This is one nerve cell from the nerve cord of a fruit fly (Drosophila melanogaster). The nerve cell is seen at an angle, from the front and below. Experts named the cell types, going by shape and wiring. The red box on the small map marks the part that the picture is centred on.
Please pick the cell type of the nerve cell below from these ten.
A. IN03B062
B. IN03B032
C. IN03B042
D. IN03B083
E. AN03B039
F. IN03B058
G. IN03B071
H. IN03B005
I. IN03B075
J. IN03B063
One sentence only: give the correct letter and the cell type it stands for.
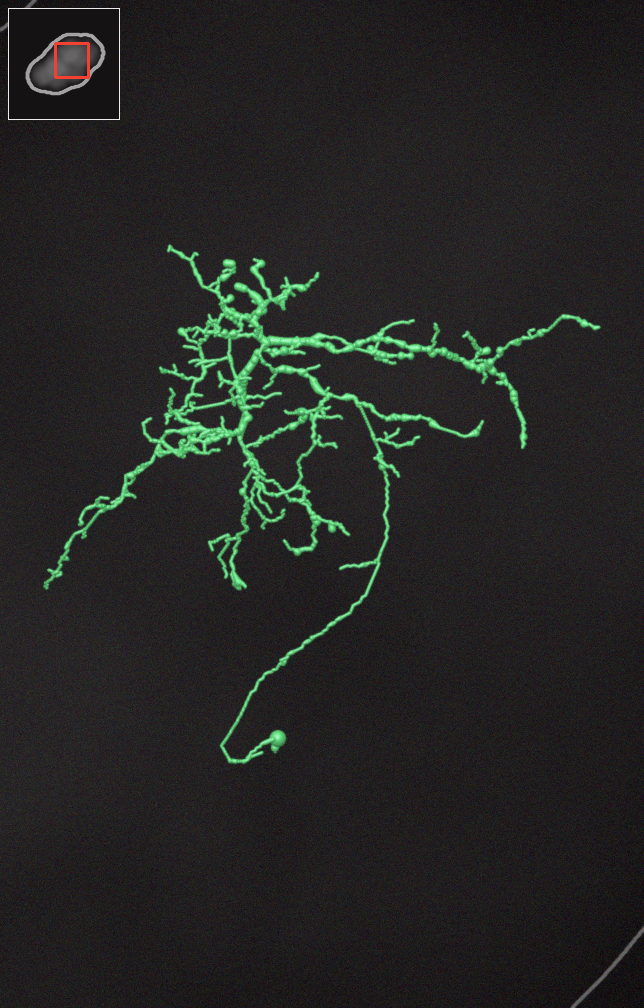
It is option F, IN03B058, that gives the cell type of the nerve cell.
